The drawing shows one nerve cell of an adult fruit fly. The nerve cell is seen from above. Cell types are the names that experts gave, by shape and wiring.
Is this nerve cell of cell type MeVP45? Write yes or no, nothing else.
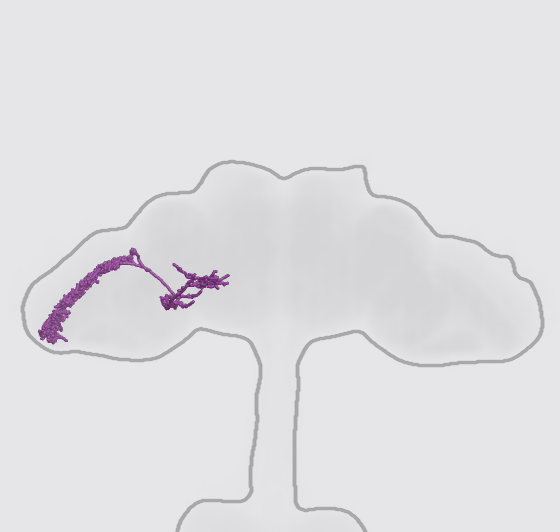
yes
